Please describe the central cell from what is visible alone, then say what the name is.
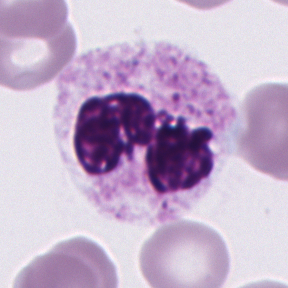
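Two large lobes make up the nucleus, lying side by side, one on the left and one on the right. Pale pink cytoplasm forms a wide band around the nucleus. Fine lilac granules are scattered throughout the cytoplasm. The cell is a segmented neutrophil.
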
